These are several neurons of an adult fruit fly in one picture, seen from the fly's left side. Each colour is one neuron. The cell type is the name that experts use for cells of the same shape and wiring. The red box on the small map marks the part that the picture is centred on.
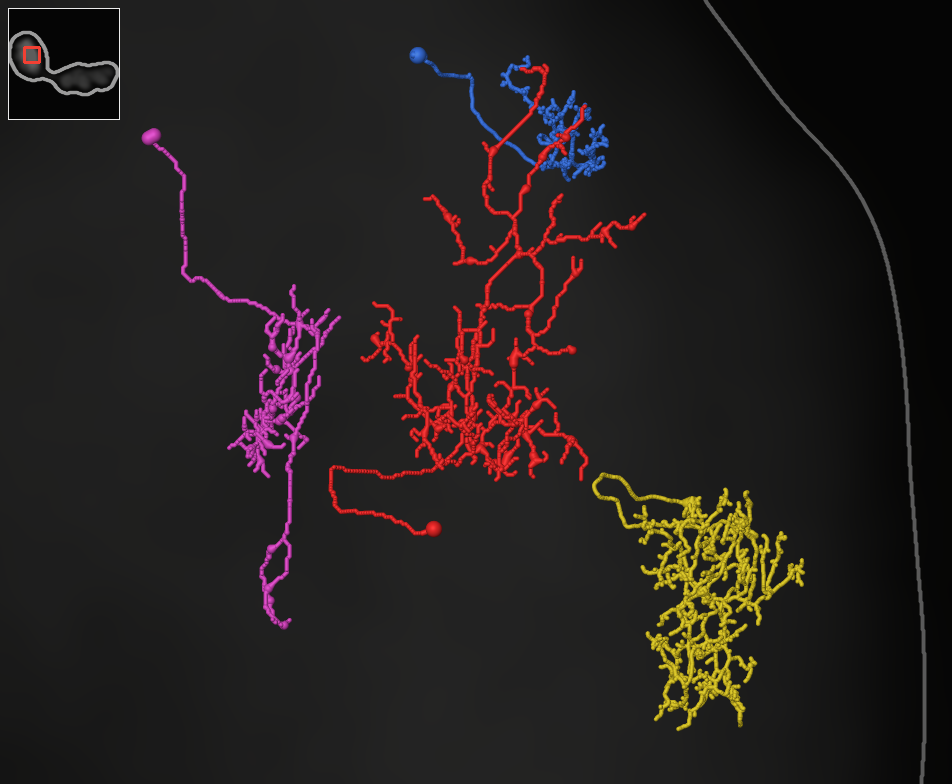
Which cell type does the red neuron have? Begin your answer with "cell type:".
cell type: Cm8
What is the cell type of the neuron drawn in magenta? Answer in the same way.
cell type: Cm6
